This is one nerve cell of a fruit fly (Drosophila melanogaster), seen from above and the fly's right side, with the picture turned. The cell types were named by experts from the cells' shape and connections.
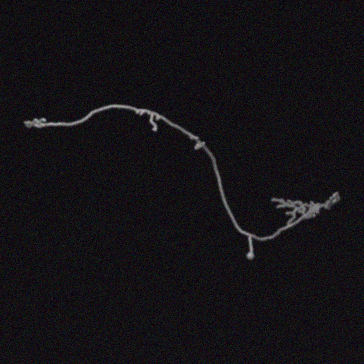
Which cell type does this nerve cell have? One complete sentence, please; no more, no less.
It is MeVPMe5 that names the cell type of this nerve cell.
